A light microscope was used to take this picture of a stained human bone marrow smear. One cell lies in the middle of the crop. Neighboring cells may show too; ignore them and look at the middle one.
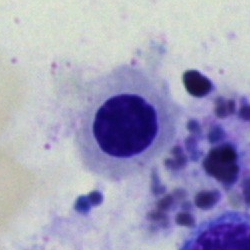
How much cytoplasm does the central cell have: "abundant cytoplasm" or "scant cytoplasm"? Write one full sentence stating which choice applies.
Its cytoplasm is plentiful around the nucleus.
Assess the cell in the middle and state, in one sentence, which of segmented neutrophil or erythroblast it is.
Occupying the centre of the crop is an erythroblast.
